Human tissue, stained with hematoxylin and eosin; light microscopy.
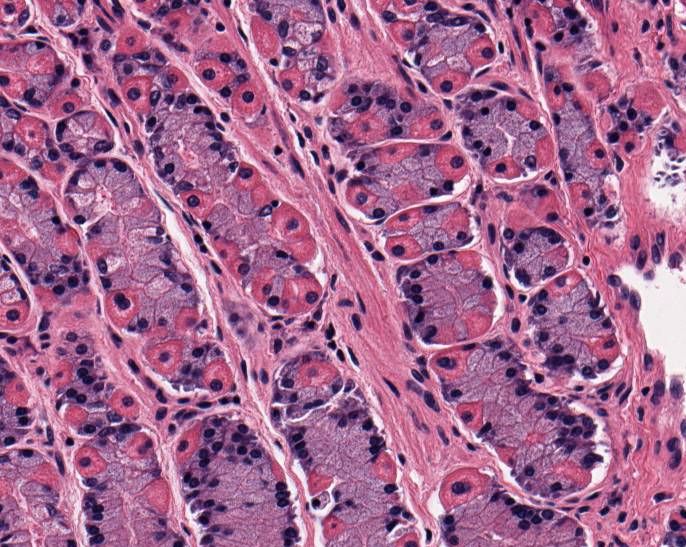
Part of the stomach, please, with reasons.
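Answer: fundic glands. Closely packed glands with thin intervening stroma fill almost the field. Scattered along them are parietal cells: large, rounded, bright pink, with a central round nucleus.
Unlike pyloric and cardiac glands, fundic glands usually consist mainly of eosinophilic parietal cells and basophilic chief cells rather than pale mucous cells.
The glands run obliquely, upper left to lower right.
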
